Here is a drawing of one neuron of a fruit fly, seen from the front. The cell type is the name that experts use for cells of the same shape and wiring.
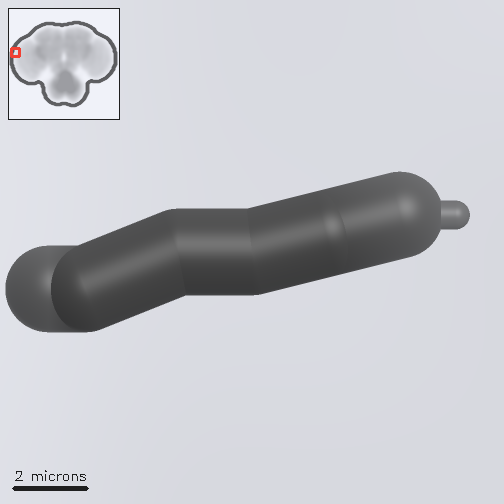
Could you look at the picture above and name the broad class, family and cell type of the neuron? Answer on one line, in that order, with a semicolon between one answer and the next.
photoreceptor or other optic-lobe sensory neuron; class visual; R1-R6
